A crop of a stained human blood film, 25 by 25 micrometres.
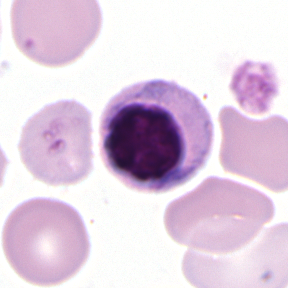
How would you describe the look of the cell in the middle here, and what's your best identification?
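Round, smooth cell of about 10 micrometres. Nucleus round, without indentation, set toward the lower left and occupying about 50% of the cell's area. Chromatin dark purple, coarsely clumped. Cytoplasm pale bluish-lilac, its widest band at the upper right. This is a normoblast.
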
